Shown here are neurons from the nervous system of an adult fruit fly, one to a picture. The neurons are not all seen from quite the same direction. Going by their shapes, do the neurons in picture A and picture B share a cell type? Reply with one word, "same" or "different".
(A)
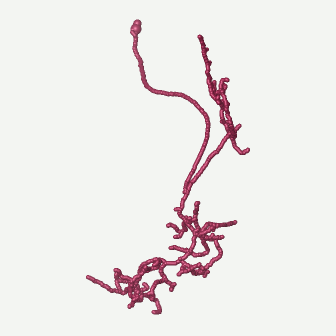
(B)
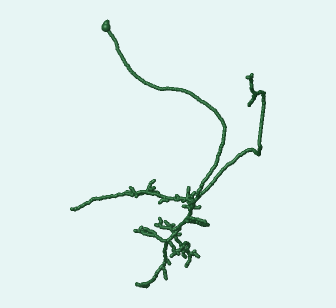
different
